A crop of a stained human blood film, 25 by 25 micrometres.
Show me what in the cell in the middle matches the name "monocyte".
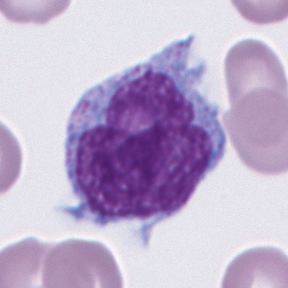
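Its size suits a monocyte: the cell measures about 18 by 13 micrometres.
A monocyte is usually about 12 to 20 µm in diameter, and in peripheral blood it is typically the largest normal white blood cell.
The granules suit it as well, with fine, scattered pinkish-purple granules lying in the cytoplasm.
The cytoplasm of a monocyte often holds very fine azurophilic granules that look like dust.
The cytoplasm itself is a pale greyish blue, and the nucleus takes up about 70% of the cell's area. Its chromatin is purple, with a fine, mottled, lacy texture rather than coarse dark clumps. Small pale-blue projections like tags stand out from the upper right and lower left edges.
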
